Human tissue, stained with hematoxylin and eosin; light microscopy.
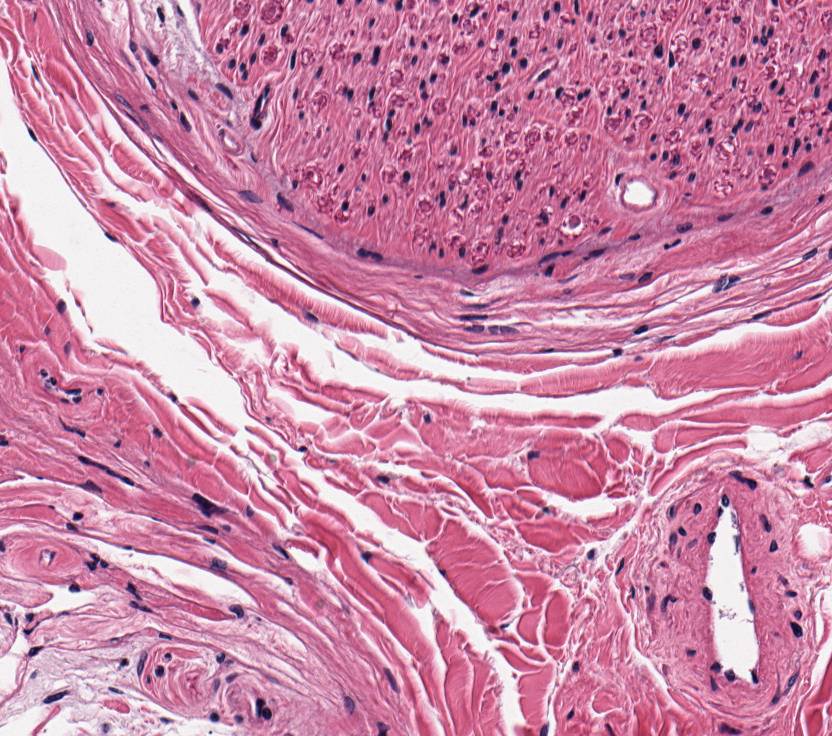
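Tibial nerve, haematoxylin and eosin stained section. The top bundle is packed with many small round profiles cut in cross-section, many bearing a central pink dot, with small dark nuclei scattered between them. Near its right side lies a small vessel with a round empty lumen. At the lower right, a small vessel with a narrow slit-like empty lumen has a wall containing spindle-shaped nuclei.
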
